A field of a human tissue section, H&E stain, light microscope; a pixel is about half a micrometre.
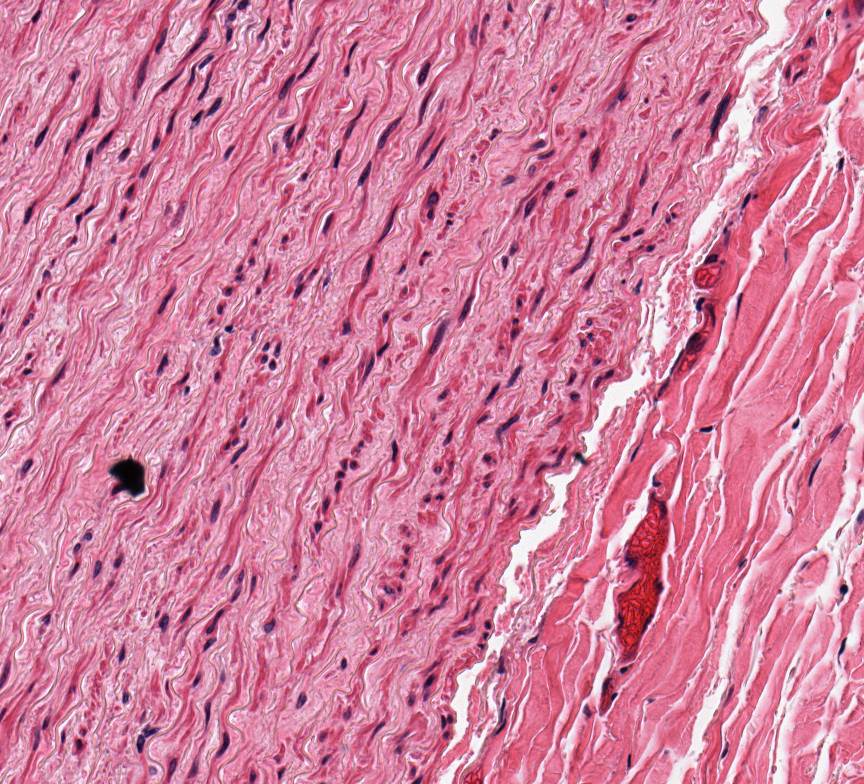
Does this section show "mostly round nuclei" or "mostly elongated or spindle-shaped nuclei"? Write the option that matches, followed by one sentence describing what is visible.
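Mostly elongated or spindle-shaped nuclei. The nuclei scattered in the left part are dark purple, elongated and spindle-shaped, lying along the fibres.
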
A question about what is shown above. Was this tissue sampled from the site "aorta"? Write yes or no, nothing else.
yes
